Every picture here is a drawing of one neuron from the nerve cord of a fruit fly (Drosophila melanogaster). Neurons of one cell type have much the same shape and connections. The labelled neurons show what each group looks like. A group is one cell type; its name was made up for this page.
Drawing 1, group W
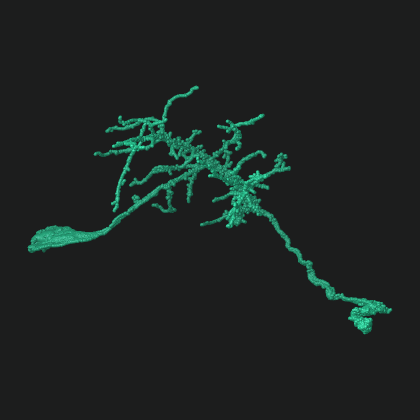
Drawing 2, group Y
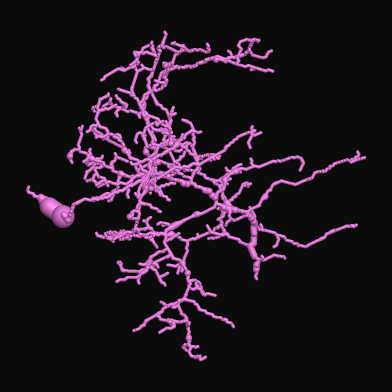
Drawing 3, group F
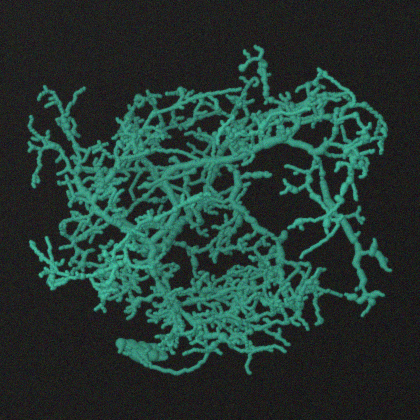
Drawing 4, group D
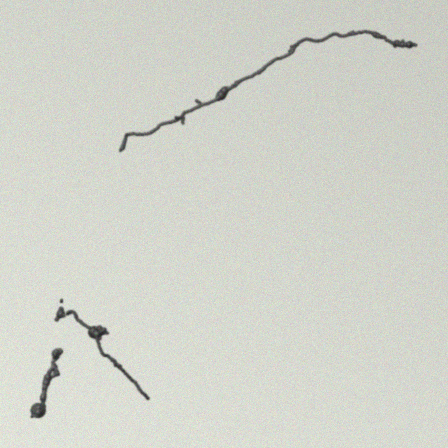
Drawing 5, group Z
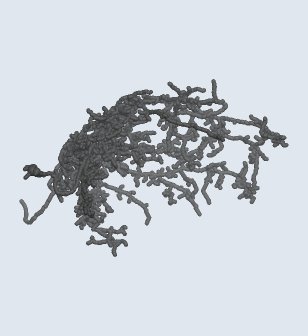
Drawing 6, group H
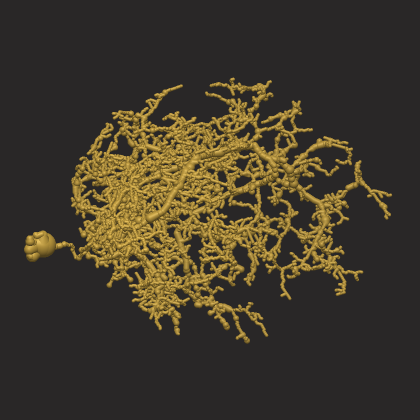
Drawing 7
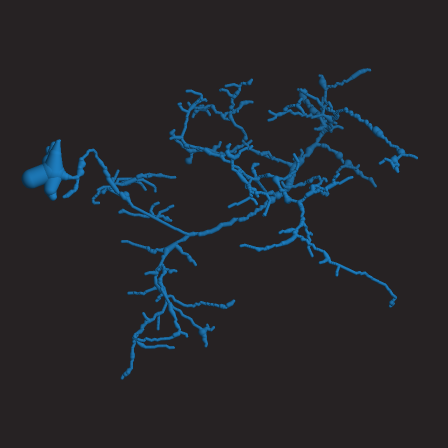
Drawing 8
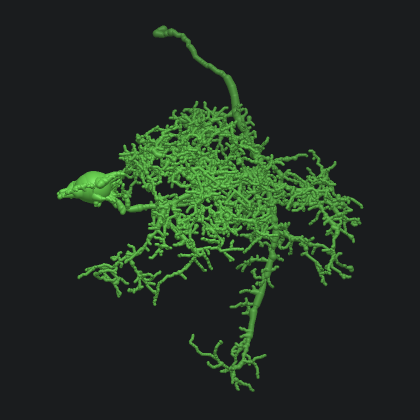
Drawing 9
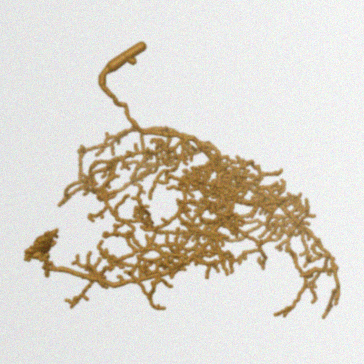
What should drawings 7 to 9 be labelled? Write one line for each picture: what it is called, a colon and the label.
7: group Y
8: group Z
9: group Z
